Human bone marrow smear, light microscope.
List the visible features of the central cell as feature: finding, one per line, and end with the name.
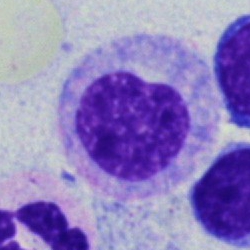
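Nucleus: shallow notch in the upper edge
Chromatin: dark purple, small paler specks scattered through
Cytoplasm: moderate rim, all the way round the nucleus
Granules: fine, pinkish-lilac, scattered in the cytoplasm
Name: myelocyte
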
